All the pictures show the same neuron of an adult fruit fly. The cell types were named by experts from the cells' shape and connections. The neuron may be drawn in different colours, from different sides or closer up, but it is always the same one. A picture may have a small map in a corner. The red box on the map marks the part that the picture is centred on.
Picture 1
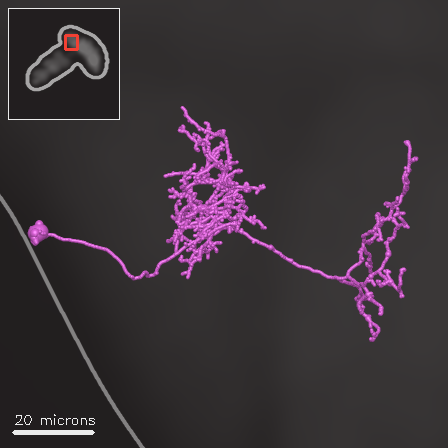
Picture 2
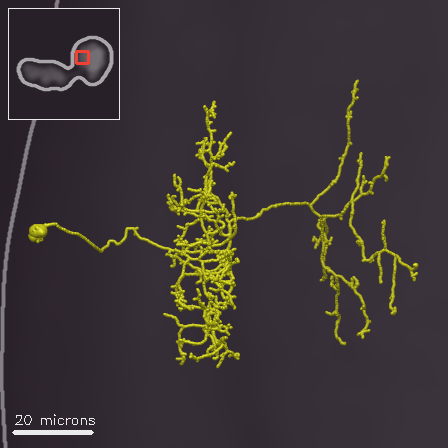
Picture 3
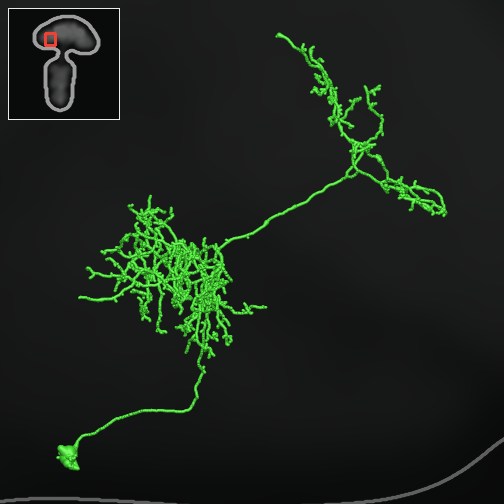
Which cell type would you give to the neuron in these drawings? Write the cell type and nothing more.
Tlp11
